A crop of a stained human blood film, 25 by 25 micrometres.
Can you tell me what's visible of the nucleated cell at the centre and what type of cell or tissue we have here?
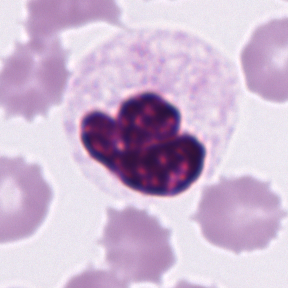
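The first thing I notice is a nucleus divided into three lobes. It sits in the lower half of the cell, and its chromatin looks dense and dark purple. Between the granules, the cytoplasm is very pale. This one is a segmented neutrophil.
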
